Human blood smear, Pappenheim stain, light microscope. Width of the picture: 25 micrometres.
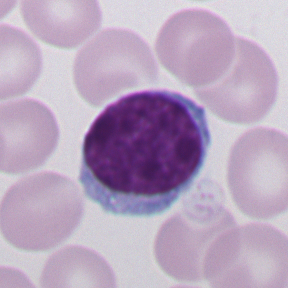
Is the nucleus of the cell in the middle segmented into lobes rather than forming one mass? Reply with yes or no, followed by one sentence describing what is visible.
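No. The nucleus is round to oval with no indentation or lobes.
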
